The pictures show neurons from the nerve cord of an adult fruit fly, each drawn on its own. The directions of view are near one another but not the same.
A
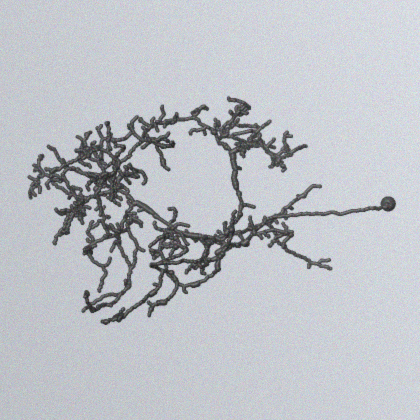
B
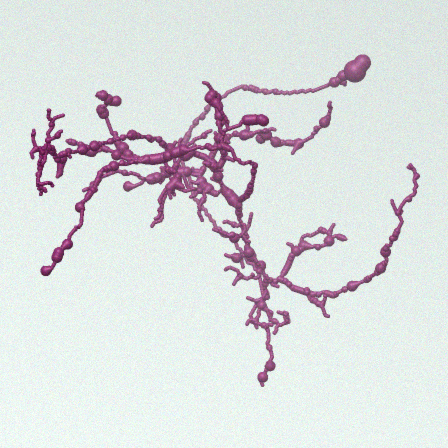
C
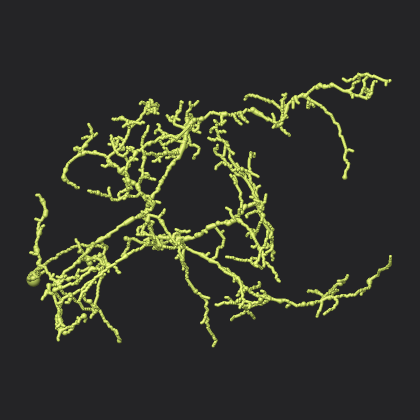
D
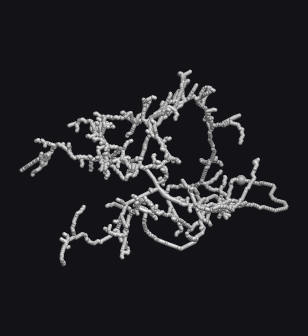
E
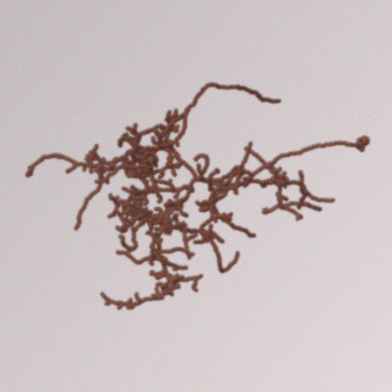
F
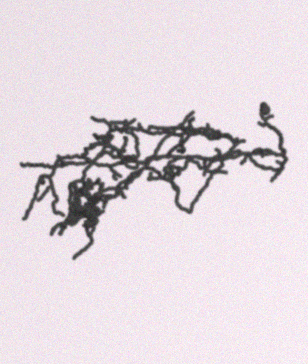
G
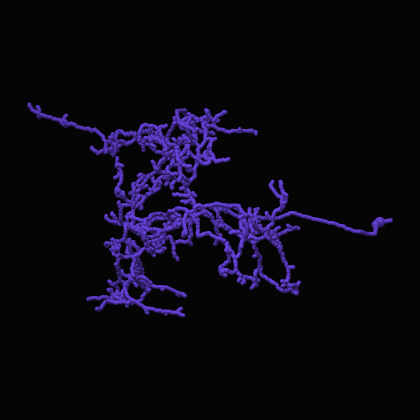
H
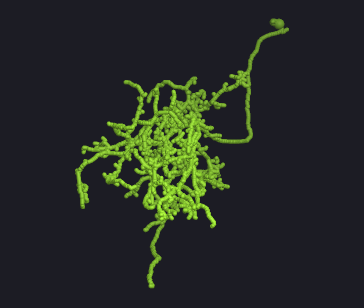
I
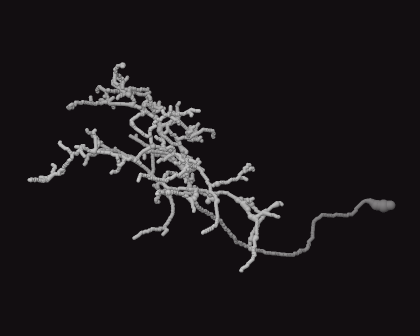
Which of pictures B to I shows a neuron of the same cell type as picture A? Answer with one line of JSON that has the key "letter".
{"letter": "D"}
